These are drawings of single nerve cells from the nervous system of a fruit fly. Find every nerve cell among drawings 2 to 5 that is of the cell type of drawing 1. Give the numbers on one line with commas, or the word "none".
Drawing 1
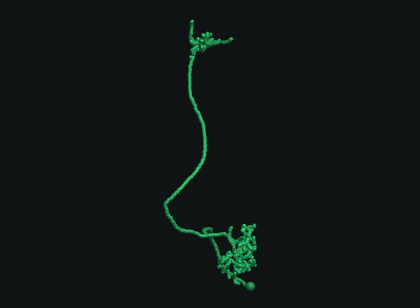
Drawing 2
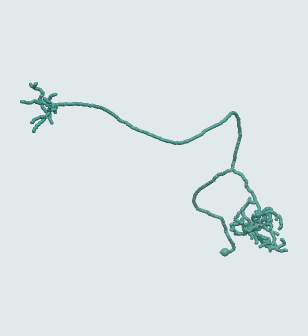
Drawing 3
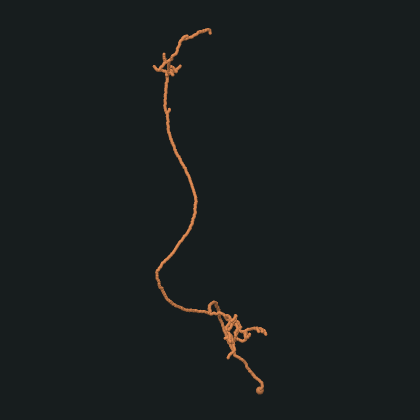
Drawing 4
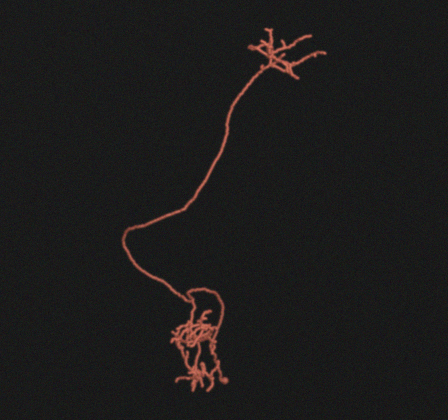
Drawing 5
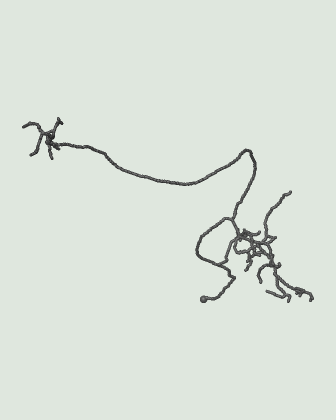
2, 4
